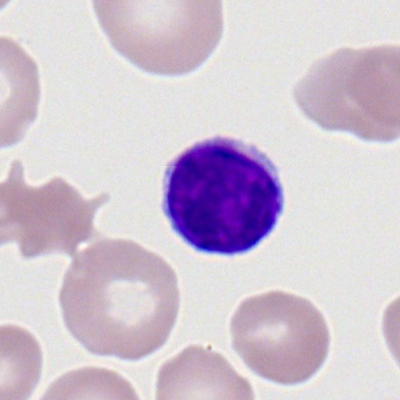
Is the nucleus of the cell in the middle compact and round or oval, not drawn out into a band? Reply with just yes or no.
Yes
